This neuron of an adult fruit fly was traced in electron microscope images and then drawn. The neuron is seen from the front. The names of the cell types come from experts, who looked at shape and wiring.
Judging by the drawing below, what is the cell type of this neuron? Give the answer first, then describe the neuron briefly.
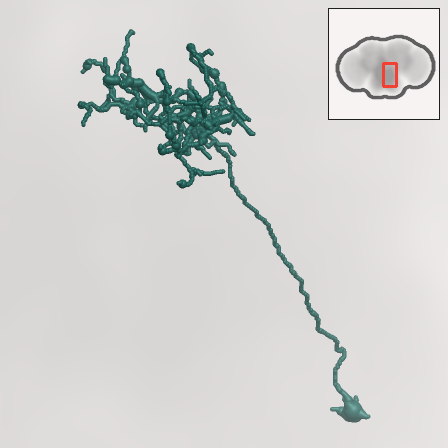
The cell type is IN16B084. It is a nerve-cord intrinsic neuron. As drawn here it is taller than it is wide.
